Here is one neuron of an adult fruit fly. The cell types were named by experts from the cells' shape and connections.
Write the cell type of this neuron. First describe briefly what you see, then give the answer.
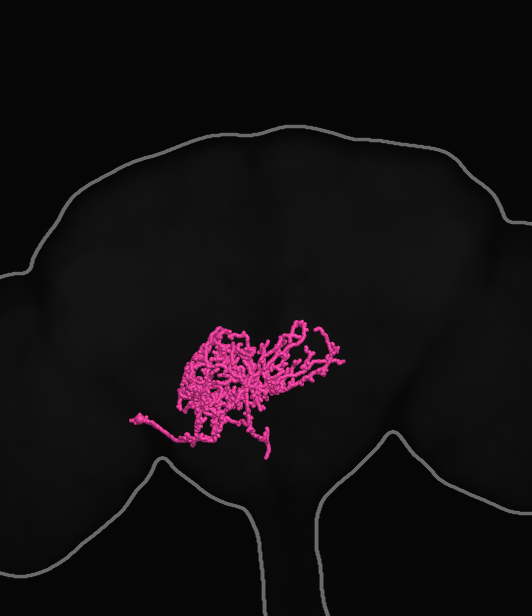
As drawn here it is wider than it is tall. Its broad class is central-brain intrinsic neuron. It is of cell type GNG030.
